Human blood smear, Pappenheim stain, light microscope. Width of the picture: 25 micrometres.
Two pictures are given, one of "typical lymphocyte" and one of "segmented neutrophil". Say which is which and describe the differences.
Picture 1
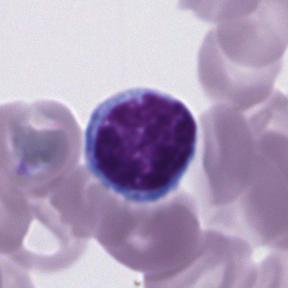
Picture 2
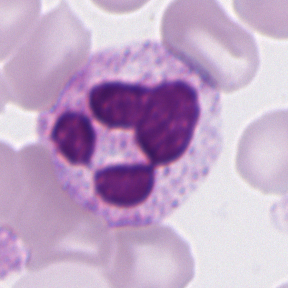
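Two kinds appear here: the typical lymphocyte in picture 1 and the segmented neutrophil in picture 2. The typical lymphocyte is about 10 micrometres across, with a smooth, nearly circular outline and no projections from its surface. Its round nucleus, about 9 micrometres across, fills about 80% of the cell's area and has dense, coarsely clumped chromatin stained deep purple, with no nucleoli to be seen.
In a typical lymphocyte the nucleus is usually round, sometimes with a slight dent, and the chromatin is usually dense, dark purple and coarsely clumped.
Around that nucleus the cytoplasm forms only a thin blue rim without visible granules.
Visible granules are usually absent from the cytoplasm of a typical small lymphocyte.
The segmented neutrophil also has a roughly round, smooth outline, but its nucleus is divided into four separate lobes of dense, dark purple chromatin. Plentiful pale pinkish-lilac cytoplasm surrounds these lobes, with fine pink-violet granules scattered throughout and no vacuoles.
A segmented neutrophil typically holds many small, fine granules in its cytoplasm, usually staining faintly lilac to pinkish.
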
